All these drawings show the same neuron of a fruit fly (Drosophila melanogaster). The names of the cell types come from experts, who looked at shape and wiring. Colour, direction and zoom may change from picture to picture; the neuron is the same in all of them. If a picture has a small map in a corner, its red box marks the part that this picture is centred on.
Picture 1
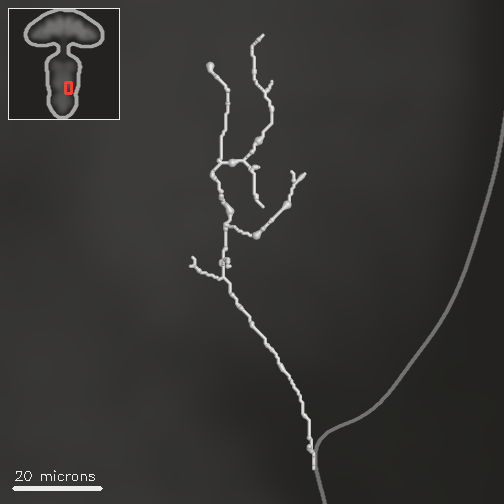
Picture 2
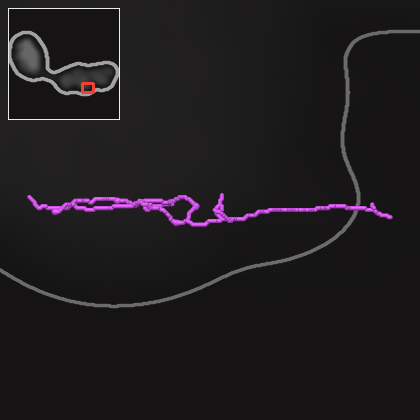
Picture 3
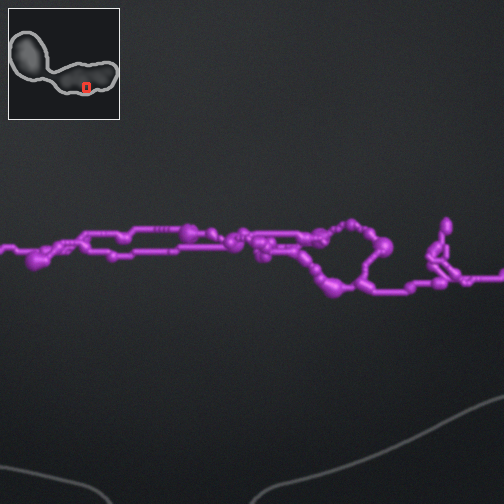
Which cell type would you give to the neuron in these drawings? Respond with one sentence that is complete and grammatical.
This neuron is recognized as the cell type SNta38.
